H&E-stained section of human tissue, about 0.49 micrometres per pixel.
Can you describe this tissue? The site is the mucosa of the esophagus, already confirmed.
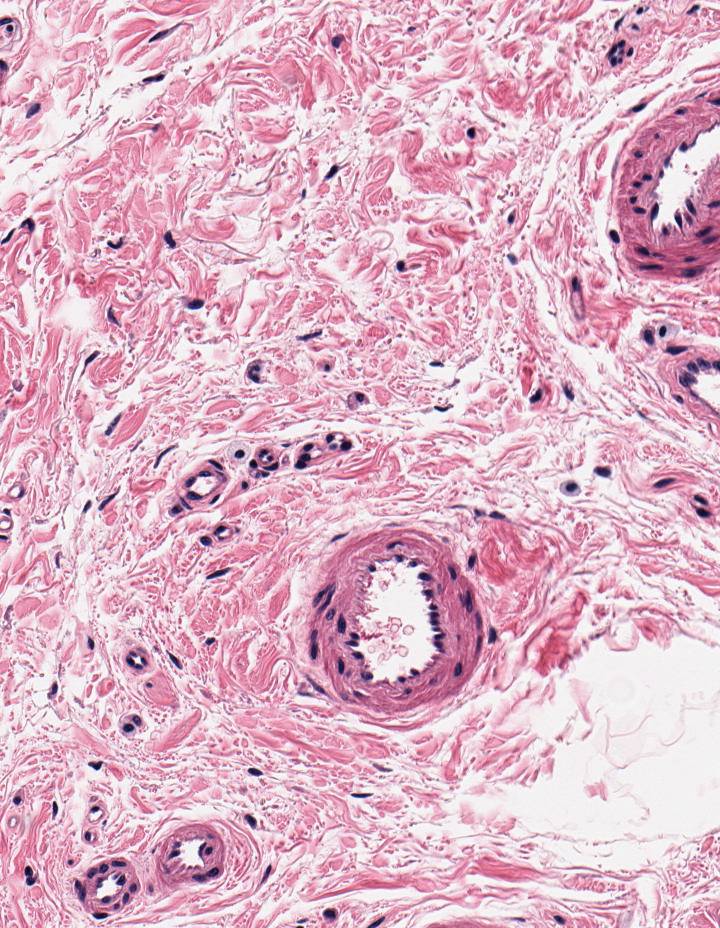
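Haphazard pink collagen bundles fill most of the field; its sparse cells are fibroblasts with thin, dark, elongated nuclei. Just below-right of centre, a round vessel has a thick wall of concentric smooth muscle; another thick-walled muscular vessel is partly cut at upper right.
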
